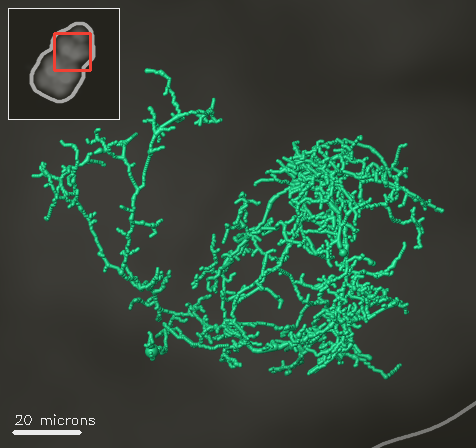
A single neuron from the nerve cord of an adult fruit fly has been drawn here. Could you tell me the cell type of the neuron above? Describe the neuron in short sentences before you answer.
From left to right in the picture it spans about 130 microns. The picture shows more than a hundred branch ends. Its broad class is nerve-cord intrinsic neuron. It is of cell type IN14A012.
